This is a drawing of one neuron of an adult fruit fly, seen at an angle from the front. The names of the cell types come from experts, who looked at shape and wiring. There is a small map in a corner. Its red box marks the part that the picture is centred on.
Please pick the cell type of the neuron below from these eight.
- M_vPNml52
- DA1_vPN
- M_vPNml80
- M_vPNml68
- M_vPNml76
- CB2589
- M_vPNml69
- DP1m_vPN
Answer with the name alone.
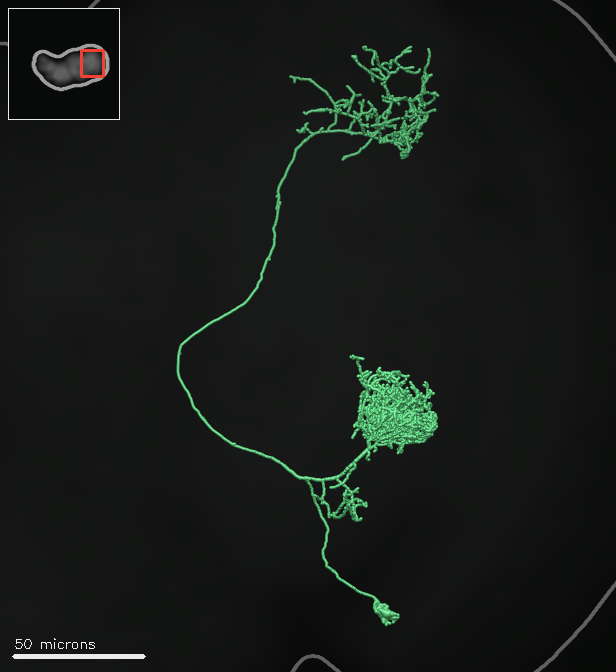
DA1_vPN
